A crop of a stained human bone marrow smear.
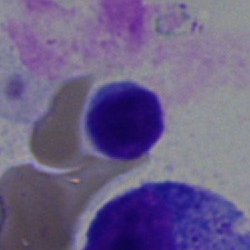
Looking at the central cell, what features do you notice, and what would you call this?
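This one's got a round, smooth outline. Its chromatin is dense and stains dark purple all the way through. There's little or no cytoplasm showing around the nucleus, and I can't see any granules. So it's a lymphocyte.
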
